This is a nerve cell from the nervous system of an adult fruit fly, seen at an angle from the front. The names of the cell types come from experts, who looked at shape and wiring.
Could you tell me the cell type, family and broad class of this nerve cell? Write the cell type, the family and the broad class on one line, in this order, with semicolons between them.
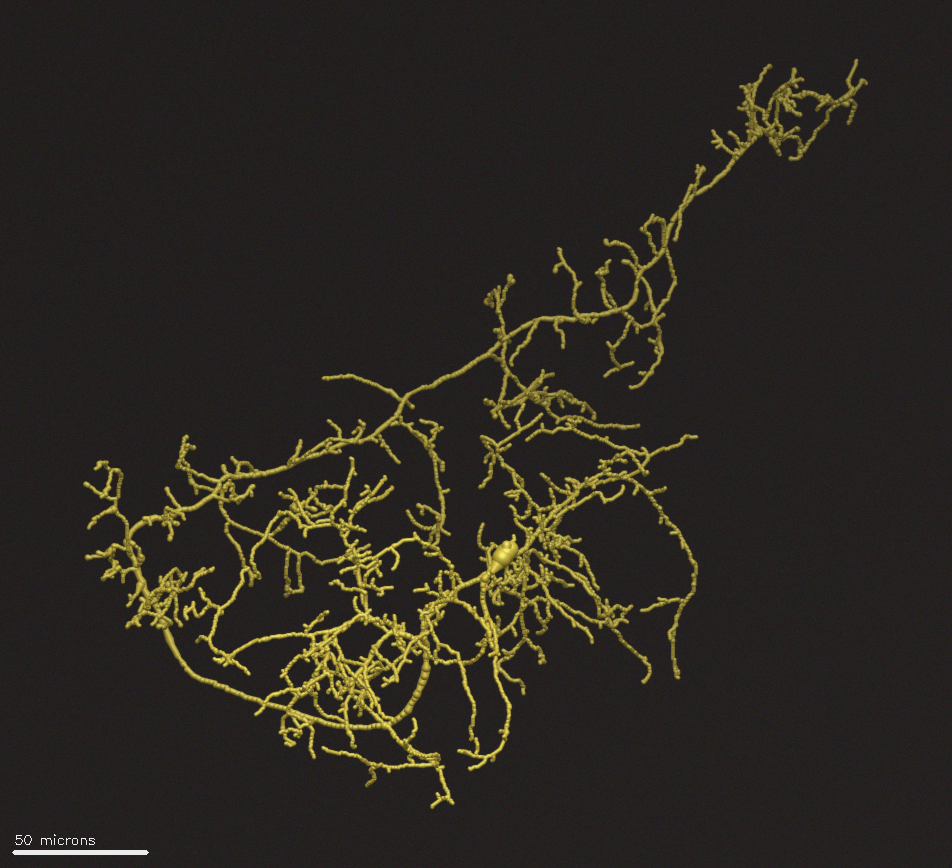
IN19B107; hemilineage 19B; nerve-cord intrinsic neuron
